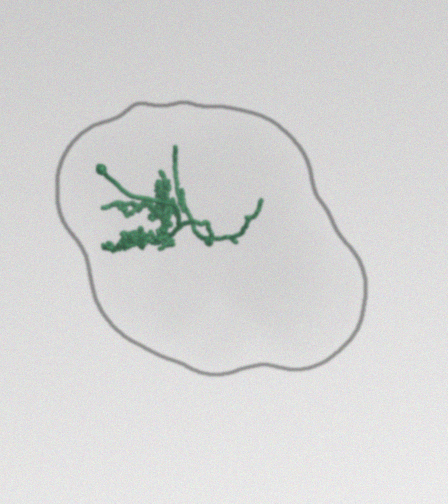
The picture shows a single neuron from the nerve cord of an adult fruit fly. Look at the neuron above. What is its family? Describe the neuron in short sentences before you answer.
As drawn here it is wider than it is tall. Its broad class is nerve-cord intrinsic neuron. Its family is hemilineage 23B.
